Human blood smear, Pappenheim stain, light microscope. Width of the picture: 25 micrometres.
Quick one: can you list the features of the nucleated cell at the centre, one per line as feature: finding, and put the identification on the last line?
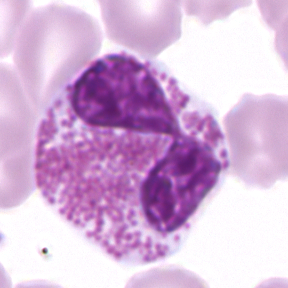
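Granules: coarse, reddish-pink, packing the cytoplasm
Nuclear lobes: two
Lobe positions: top and lower right
Chromatin: dense, dark purple
Cell type: eosinophil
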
